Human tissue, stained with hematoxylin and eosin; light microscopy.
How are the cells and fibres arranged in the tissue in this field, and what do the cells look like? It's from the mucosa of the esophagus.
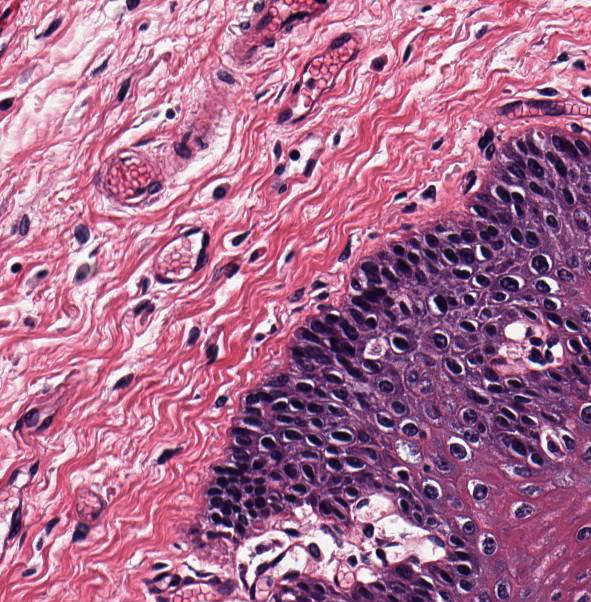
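Epithelium–stroma boundary: diagonal across the field, fairly smooth. Epithelial edge facing stroma: crowded, dark, oval nuclei. Many epithelial nuclei sit within a clear halo of cytoplasm. Toward right edge: epithelial cells with more abundant pink cytoplasm.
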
